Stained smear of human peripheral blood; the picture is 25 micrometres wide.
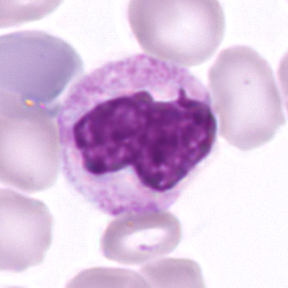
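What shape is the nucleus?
Irregular, with a small pointed bump on its upper right edge.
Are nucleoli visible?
No nucleoli can be seen.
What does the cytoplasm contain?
Fine pink-violet granules throughout, and no visible vacuoles.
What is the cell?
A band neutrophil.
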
